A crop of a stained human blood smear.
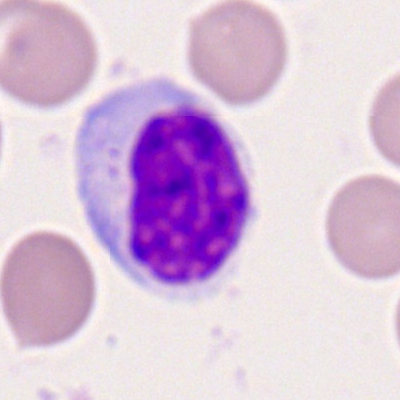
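Lymphocyte, central cell of a stained human blood smear under the light microscope. The nucleus sits toward the right side of the cell, its chromatin dark purple and coarsely clumped. Pale blue cytoplasm forms its widest band on the left side of the nucleus.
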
